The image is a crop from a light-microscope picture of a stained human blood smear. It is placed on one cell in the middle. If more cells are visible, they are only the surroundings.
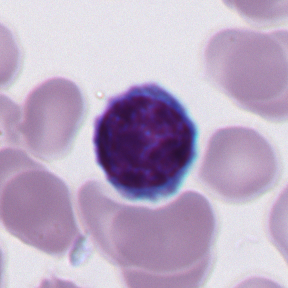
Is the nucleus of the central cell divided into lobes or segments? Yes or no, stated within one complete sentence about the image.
No, it is a single compact round, oval or kidney-shaped nucleus that this cell has.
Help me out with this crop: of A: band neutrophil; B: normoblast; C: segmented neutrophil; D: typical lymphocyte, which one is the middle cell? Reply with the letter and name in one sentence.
Correctly, option D names the cell in the middle a typical lymphocyte.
